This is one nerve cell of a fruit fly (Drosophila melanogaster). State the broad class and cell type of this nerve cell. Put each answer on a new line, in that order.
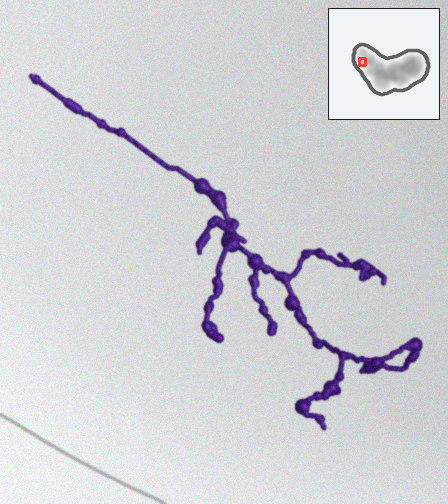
sensory neuron entering the nerve cord
SNxx33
